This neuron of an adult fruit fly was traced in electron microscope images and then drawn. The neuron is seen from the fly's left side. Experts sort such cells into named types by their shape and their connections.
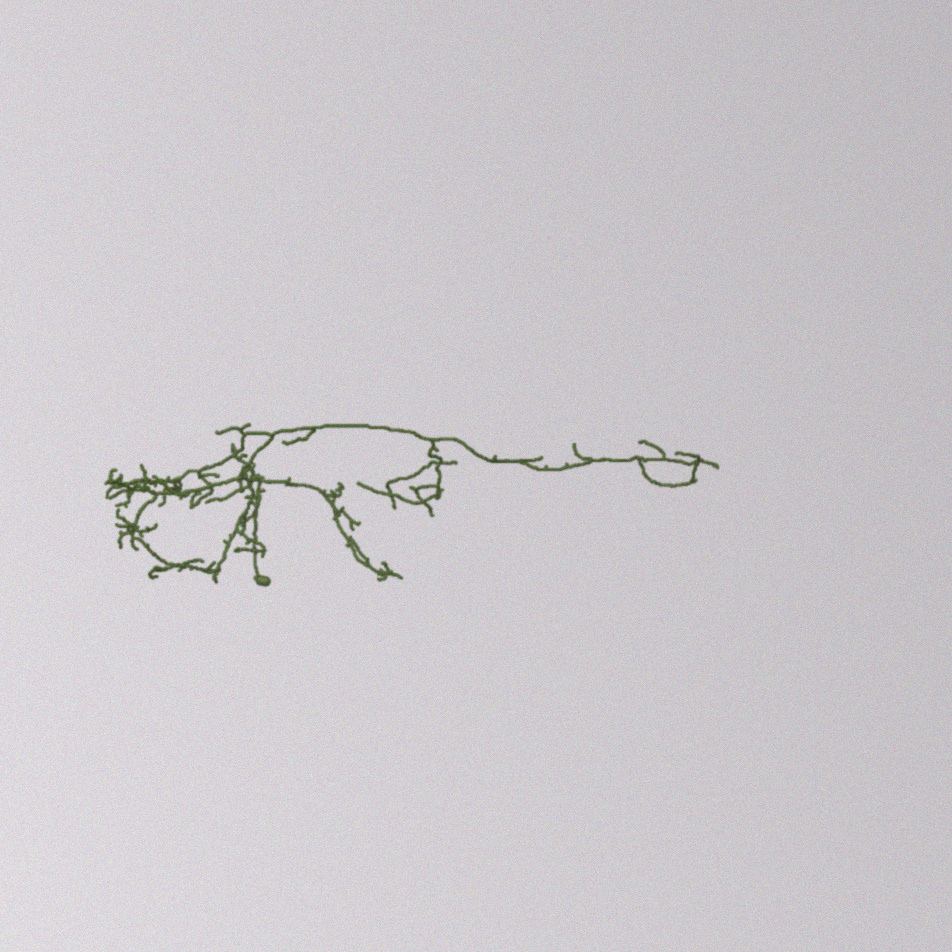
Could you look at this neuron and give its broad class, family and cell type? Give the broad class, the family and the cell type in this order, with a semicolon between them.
nerve-cord intrinsic neuron; hemilineage 12A; IN12A019_a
